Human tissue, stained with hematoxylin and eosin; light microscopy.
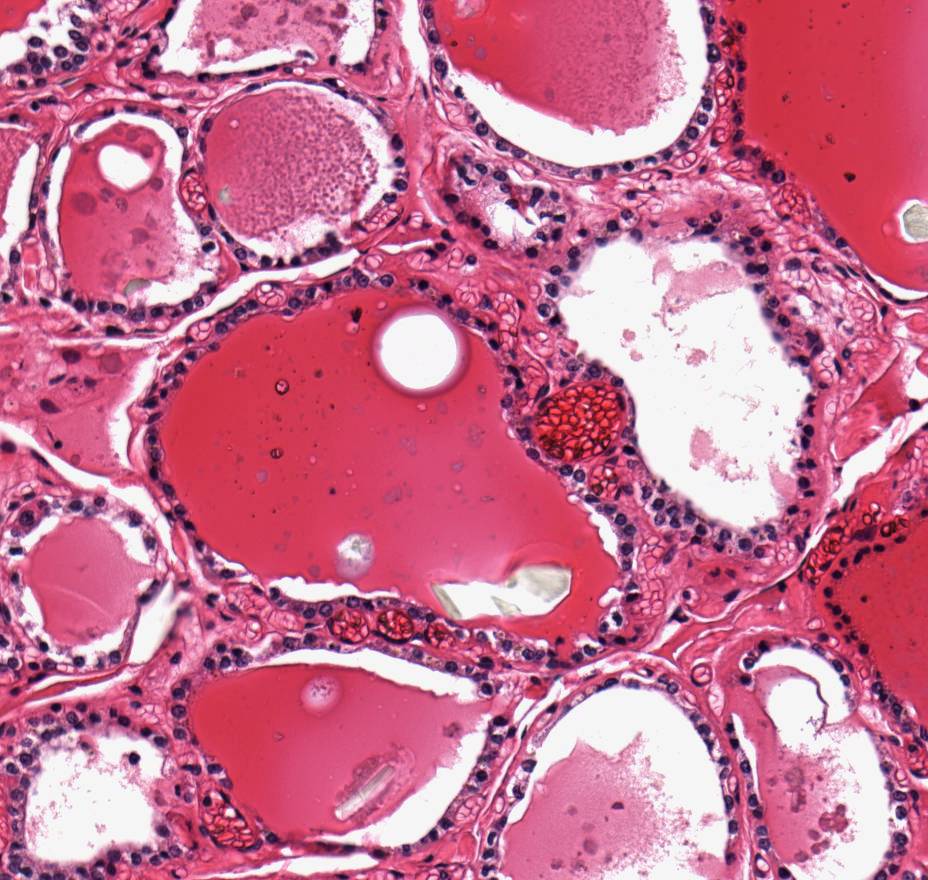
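Thyroid: closed, rounded follicles of varying size pack the whole field, each lined by a single layer of flattened to low cuboidal cells with small, round, dark-staining nuclei. Red-cell-packed capillaries run in the thin septa, including one just right of the large central follicle.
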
